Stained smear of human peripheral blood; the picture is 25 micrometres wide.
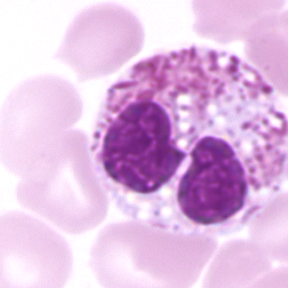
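Eosinophil. Notice how its two nuclear lobes lie side by side in the lower half of the cell, with dense chromatin stained dark purple. Coarse pink-red granules fill the cytoplasm, most densely in its upper part. Between them, take your time and you will find many small clear unstained spots.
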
